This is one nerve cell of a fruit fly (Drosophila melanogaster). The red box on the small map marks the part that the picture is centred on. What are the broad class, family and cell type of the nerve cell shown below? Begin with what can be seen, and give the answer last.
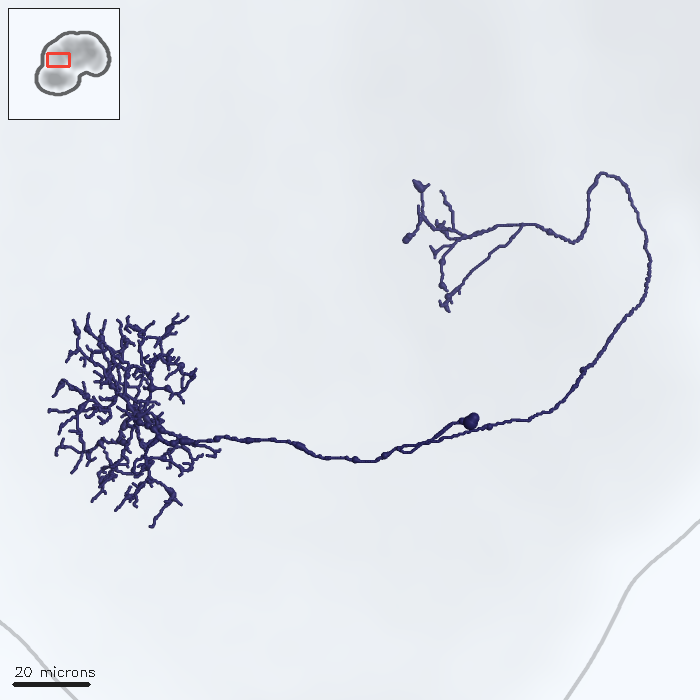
By the scale bar it is about 160 microns wide in this view. Dozens of branch ends can be seen. It is an optic-lobe intrinsic neuron. The family is MeLo. The cell type is MeLo2.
